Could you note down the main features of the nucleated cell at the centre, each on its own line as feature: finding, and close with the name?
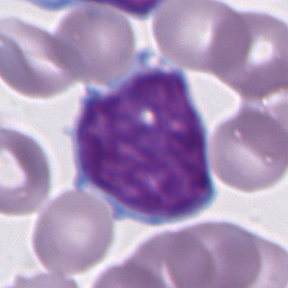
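Rim: cytoplasm only a thin band around the nucleus, I note
Colour: cytoplasm pale blue
Edge: small fine projections at several places
Nucleus: a small clear white spot just above its centre
Cell: myeloblast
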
